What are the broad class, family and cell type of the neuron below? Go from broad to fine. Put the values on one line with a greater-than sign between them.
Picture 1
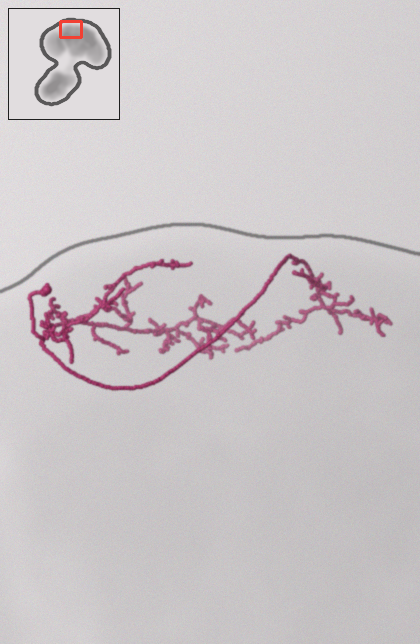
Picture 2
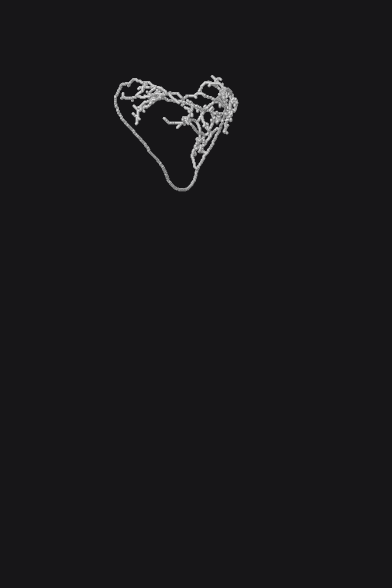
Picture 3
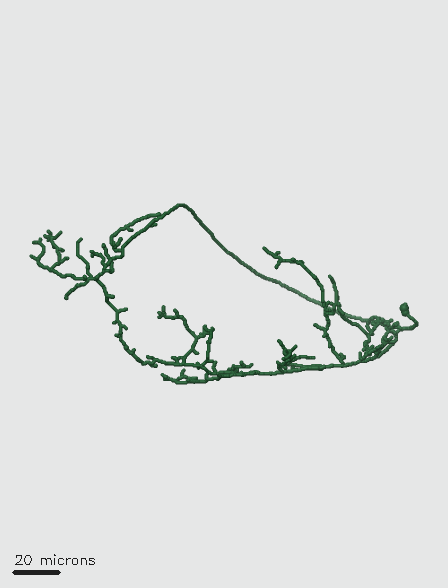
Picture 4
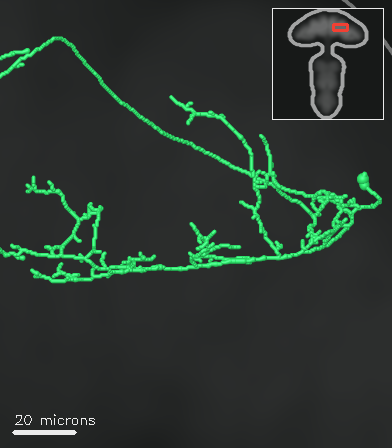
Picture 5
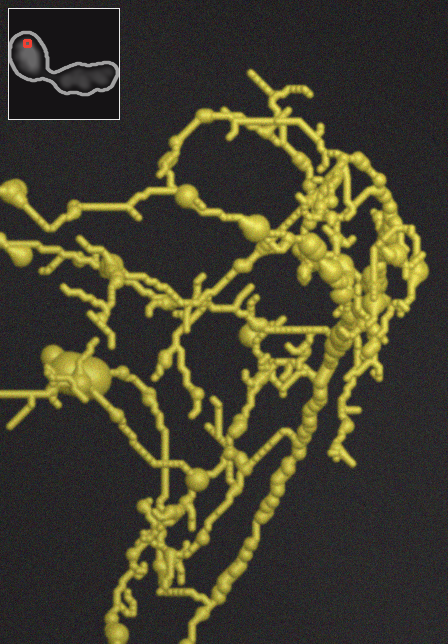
central-brain intrinsic neuron > hemilineage LHl2_dorsal > CB1289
